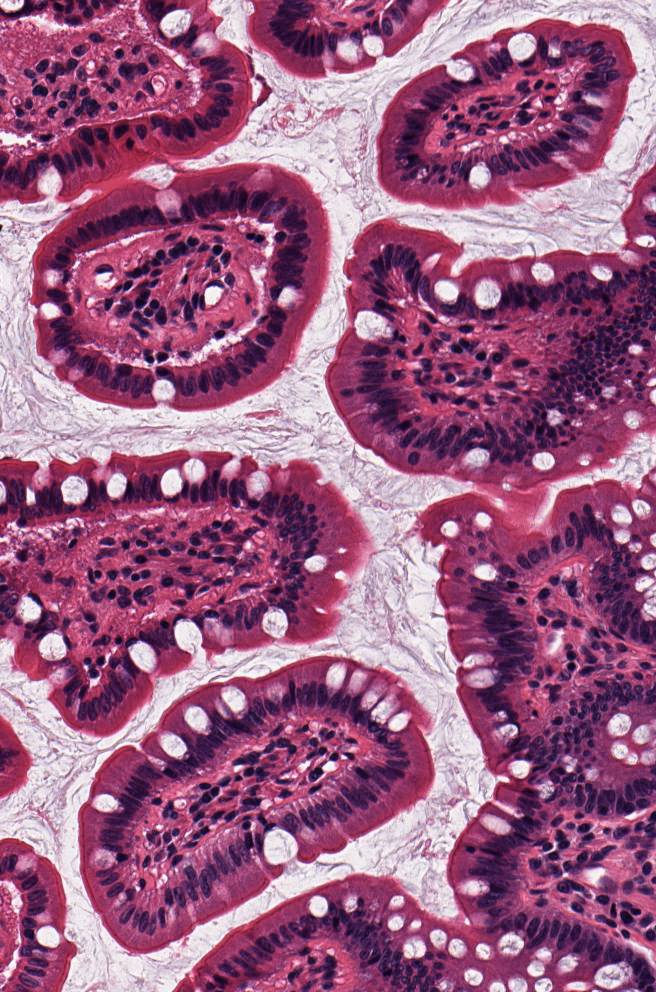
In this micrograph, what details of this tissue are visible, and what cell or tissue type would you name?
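Rounded and finger-shaped projections cut across fill the field, each a cellular core under epithelium, set apart in pale space. Tall columnar cells in one layer, with elongated nuclei near their bases, cover each. Goblet cells with clear rounded cytoplasm dot every projection's epithelium. Gaps hold pale greyish wispy fibrillary material, not cells. It is terminal ileum.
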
